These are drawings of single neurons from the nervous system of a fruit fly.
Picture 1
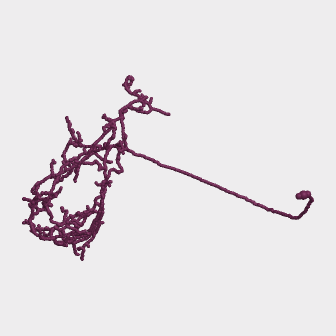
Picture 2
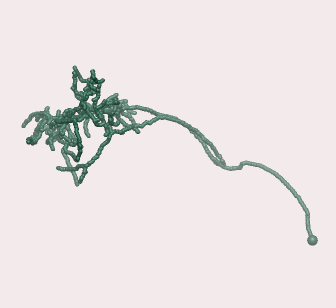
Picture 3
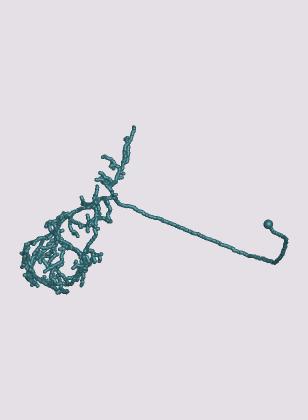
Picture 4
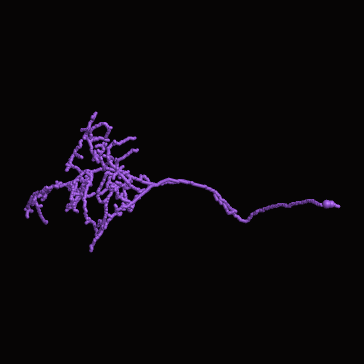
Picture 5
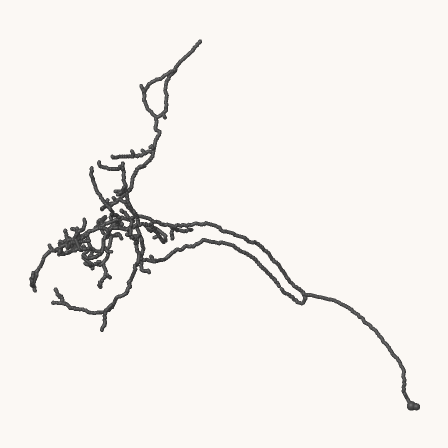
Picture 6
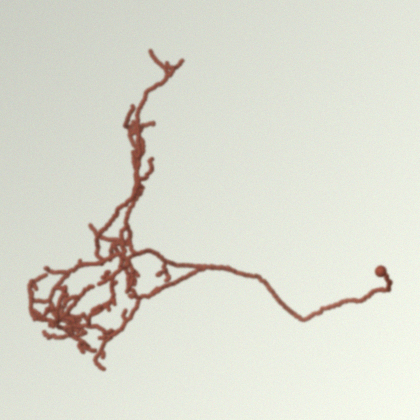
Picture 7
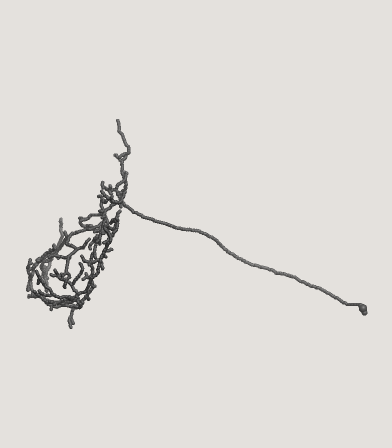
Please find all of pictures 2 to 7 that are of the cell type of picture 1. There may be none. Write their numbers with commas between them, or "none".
3, 7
